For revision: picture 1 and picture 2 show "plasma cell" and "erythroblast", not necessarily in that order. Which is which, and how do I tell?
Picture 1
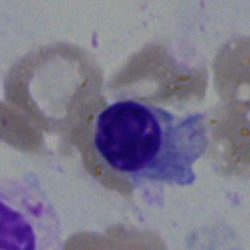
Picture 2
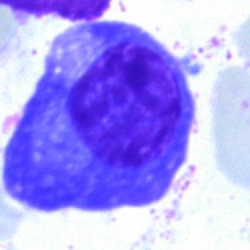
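Of the two, the erythroblast is in picture 1 and the plasma cell in picture 2. Outline: the erythroblast's cytoplasm has a ragged right edge with several irregular projections, while the plasma cell has an irregular, lumpy outline rather than a smooth circle. Nucleus position: in the plasma cell it sits off-centre, toward the upper right.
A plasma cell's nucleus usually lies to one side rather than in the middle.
Chromatin: dense and deep purple throughout in the erythroblast, but clumped into dark patches separated by paler spaces in the plasma cell.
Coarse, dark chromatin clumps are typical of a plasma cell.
Nucleoli: none are visible in the erythroblast.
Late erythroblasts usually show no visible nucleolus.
Cytoplasm: the plasma cell's is abundant and deep blue, with small pale spots mostly on its left side.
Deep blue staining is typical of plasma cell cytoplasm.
Granules: neither cell shows distinct ones.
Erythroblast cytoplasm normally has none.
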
